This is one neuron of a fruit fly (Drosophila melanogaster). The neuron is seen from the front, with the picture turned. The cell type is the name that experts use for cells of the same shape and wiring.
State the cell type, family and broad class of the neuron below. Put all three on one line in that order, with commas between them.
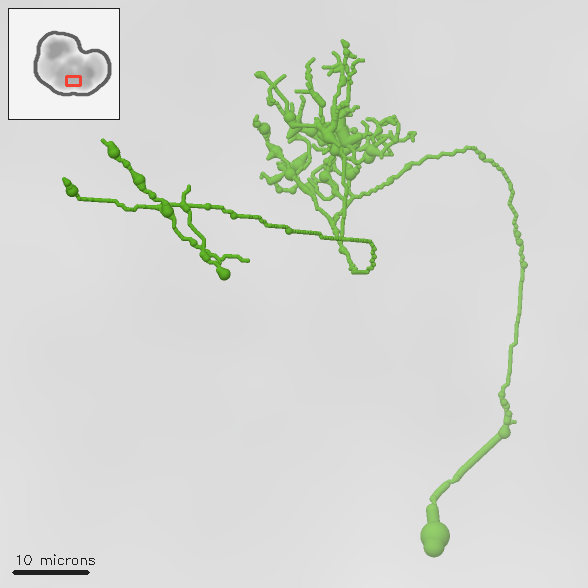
FC1D, class CX, central-brain intrinsic neuron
